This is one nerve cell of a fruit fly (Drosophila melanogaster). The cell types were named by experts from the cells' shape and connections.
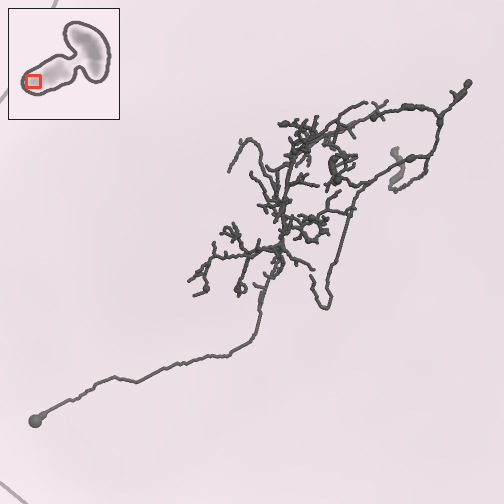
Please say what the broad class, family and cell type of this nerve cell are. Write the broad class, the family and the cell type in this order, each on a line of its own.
nerve-cord intrinsic neuron
hemilineage 01B
IN01B060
